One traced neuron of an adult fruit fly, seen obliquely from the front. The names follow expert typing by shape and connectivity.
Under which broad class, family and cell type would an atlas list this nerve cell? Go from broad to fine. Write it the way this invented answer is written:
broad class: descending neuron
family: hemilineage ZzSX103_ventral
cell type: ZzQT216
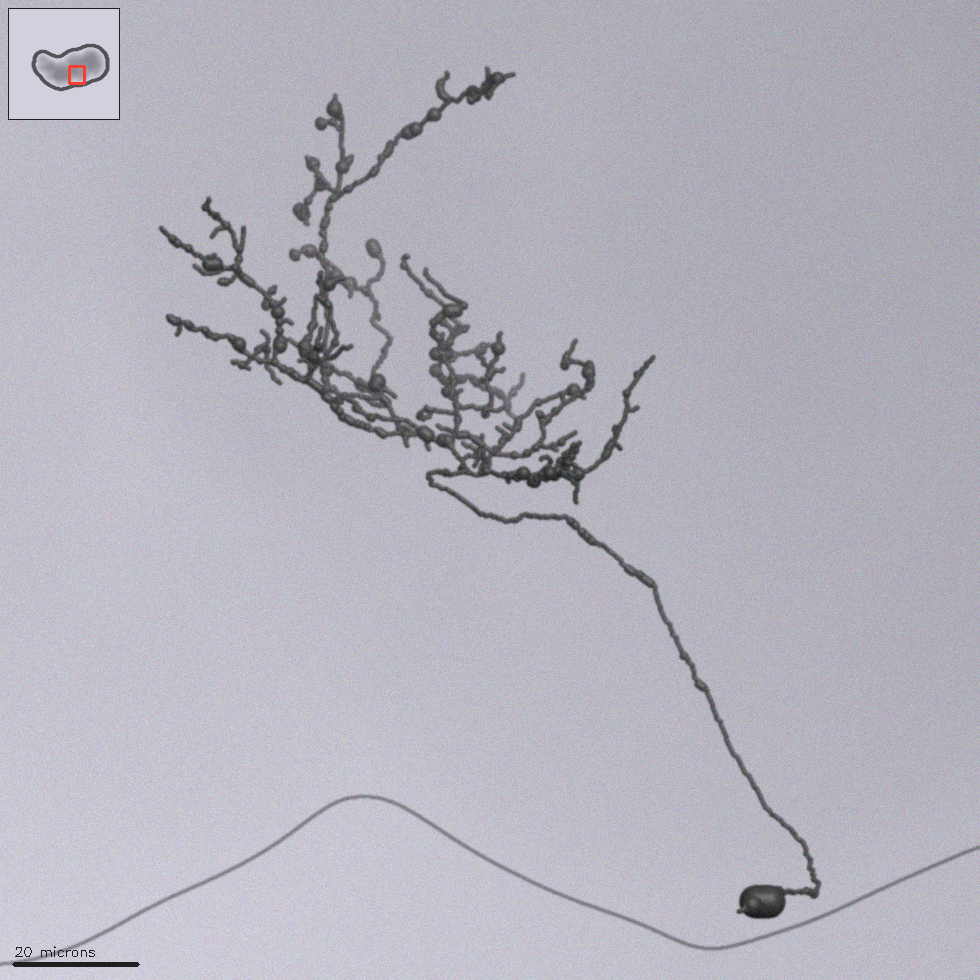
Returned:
broad class: central-brain intrinsic neuron
family: hemilineage MX3
cell type: CB1265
